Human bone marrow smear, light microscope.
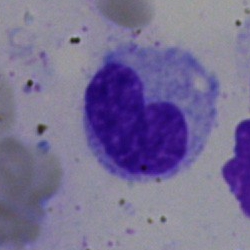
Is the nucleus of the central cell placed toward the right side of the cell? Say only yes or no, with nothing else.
No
